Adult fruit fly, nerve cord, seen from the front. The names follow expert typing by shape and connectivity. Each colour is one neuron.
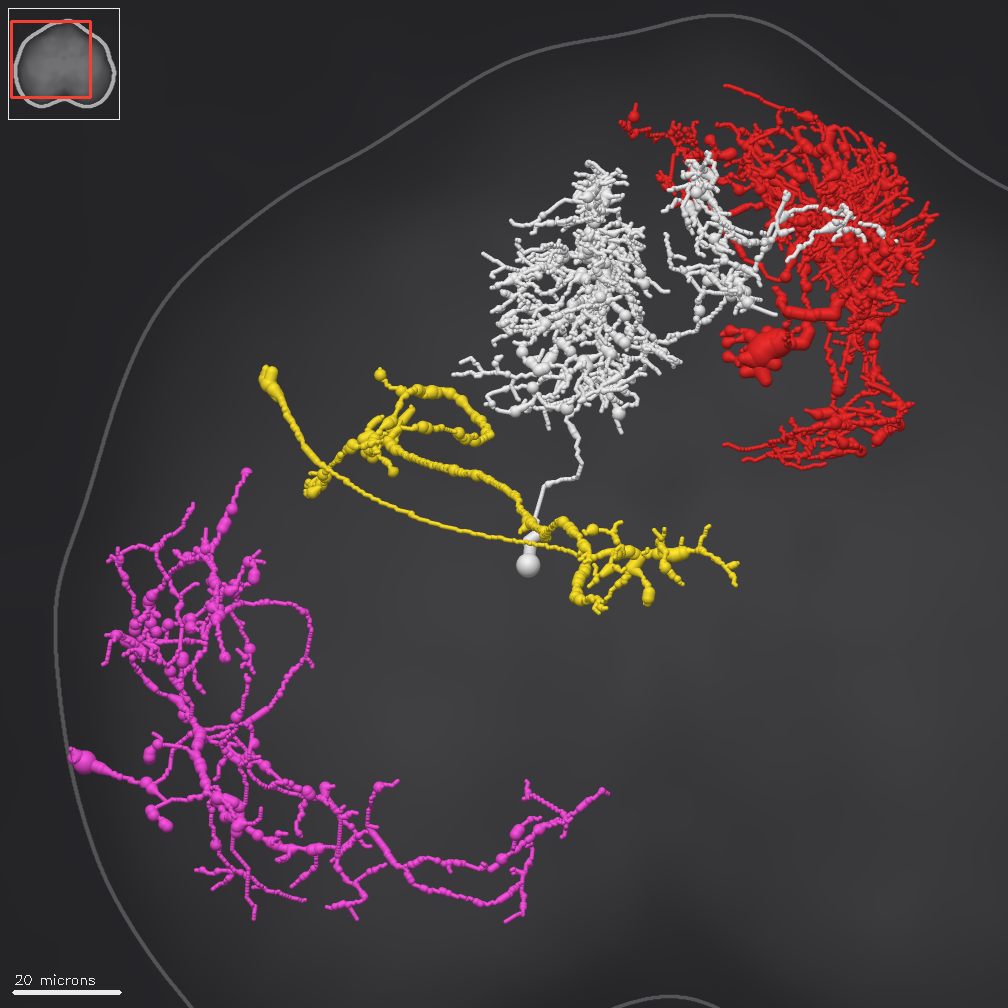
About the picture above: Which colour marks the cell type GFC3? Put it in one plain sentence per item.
The colour is yellow.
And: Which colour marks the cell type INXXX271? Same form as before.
The colour is red.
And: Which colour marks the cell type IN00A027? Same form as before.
The colour is white.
